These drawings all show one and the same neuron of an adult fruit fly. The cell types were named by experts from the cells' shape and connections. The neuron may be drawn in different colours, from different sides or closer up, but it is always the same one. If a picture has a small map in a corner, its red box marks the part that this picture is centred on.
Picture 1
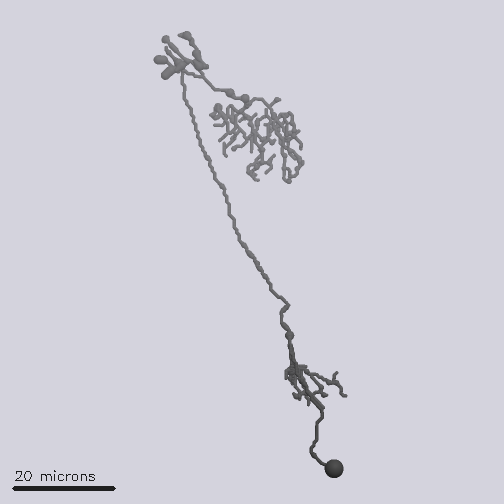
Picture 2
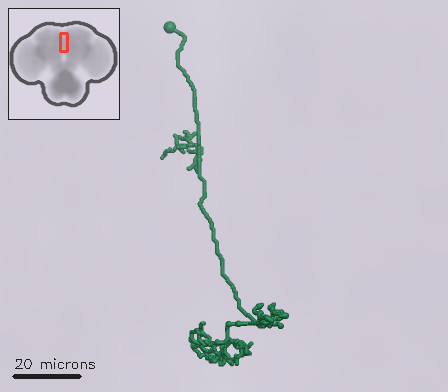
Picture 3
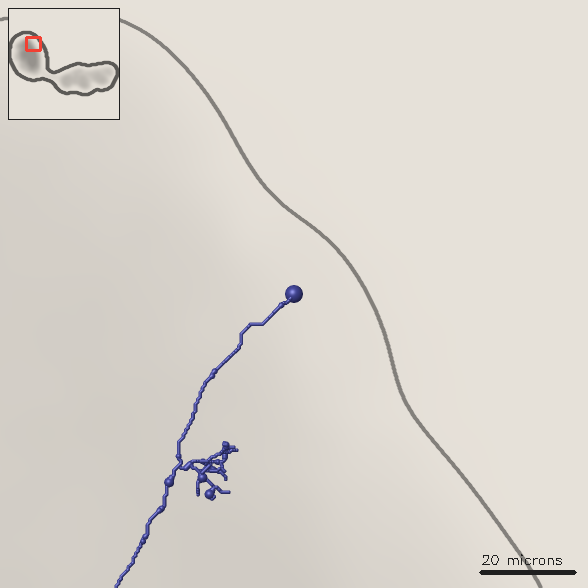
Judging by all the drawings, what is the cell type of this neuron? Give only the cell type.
PFNm_a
